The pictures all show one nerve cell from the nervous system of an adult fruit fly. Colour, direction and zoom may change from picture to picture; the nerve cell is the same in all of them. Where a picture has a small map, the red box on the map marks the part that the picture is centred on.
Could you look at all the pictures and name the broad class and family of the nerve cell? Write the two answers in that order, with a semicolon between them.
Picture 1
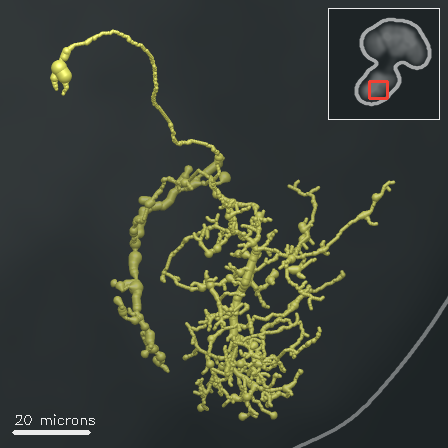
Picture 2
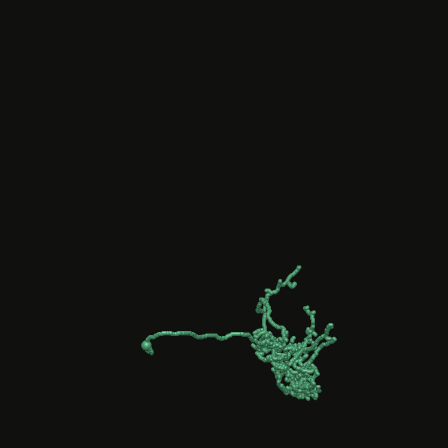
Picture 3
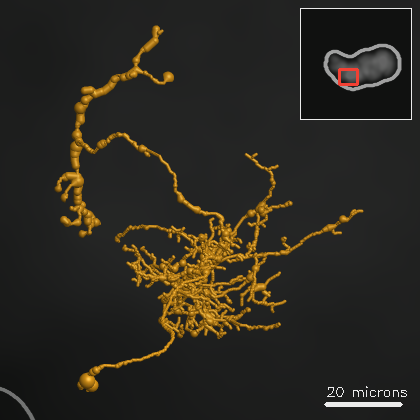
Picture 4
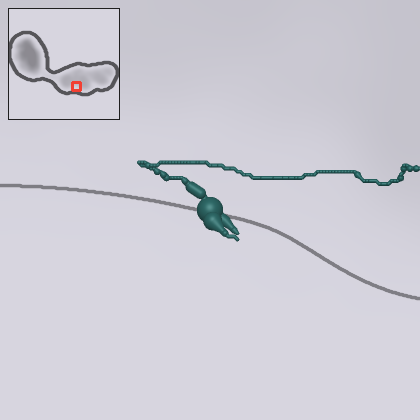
nerve-cord intrinsic neuron; hemilineage 14A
